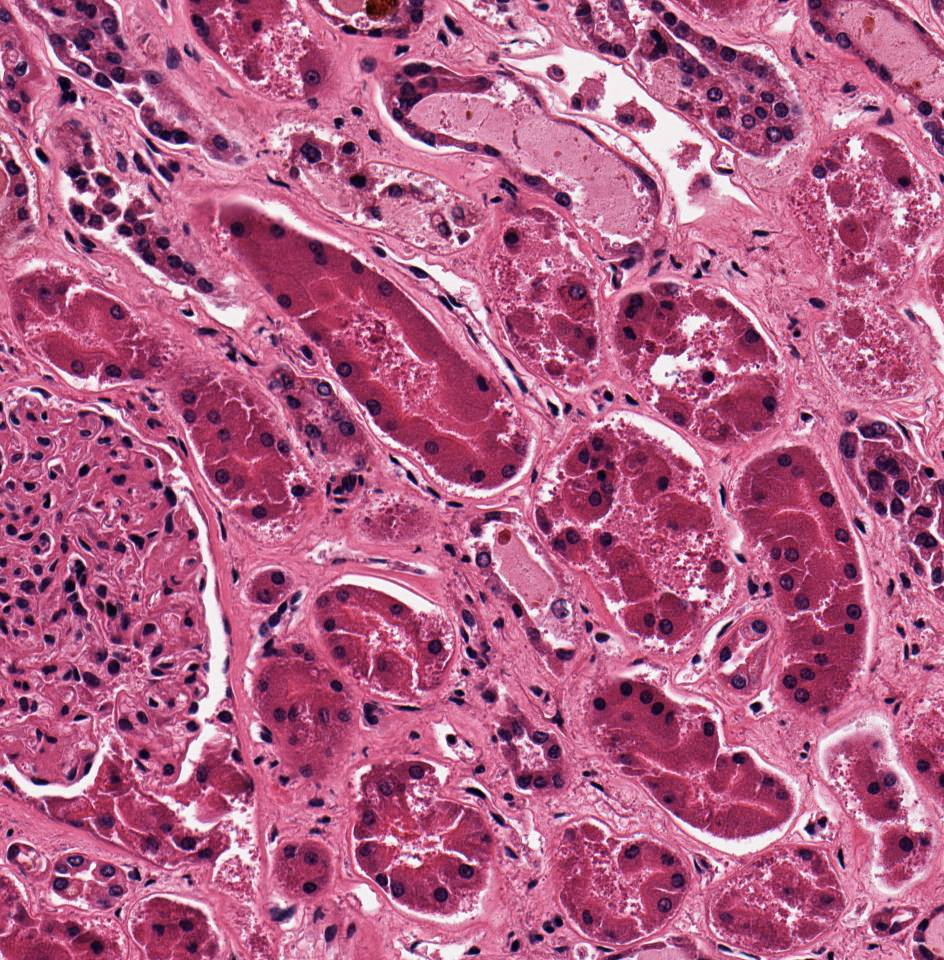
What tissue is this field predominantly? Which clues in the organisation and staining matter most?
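Cortical labyrinth of the kidney is what I see filling this field. Closely packed tubules are cut in round, oval and elongated profiles. Their single layer of large cells has abundant, deeply eosinophilic cytoplasm and round, regular nuclei.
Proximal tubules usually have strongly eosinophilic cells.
At the left edge, a rounded, densely cellular tuft of small dark nuclei is bordered by a white cleft.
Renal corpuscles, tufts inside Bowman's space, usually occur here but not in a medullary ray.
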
